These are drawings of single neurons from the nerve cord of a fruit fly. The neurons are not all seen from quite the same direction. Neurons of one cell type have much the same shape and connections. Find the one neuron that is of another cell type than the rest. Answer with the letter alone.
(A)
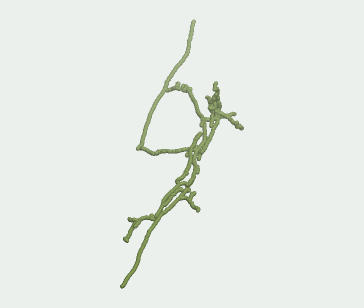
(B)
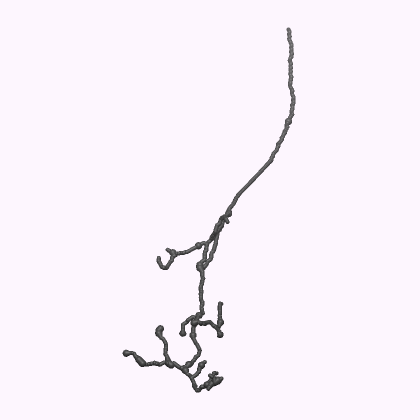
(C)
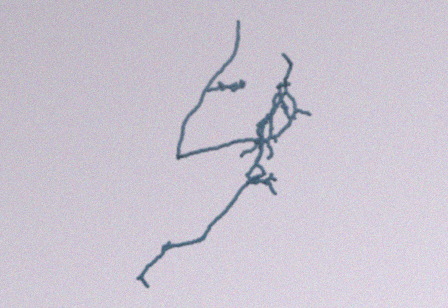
B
